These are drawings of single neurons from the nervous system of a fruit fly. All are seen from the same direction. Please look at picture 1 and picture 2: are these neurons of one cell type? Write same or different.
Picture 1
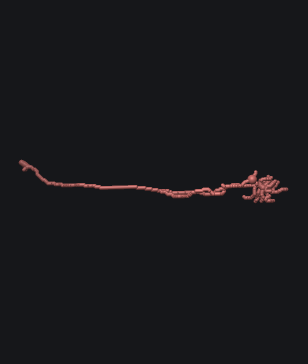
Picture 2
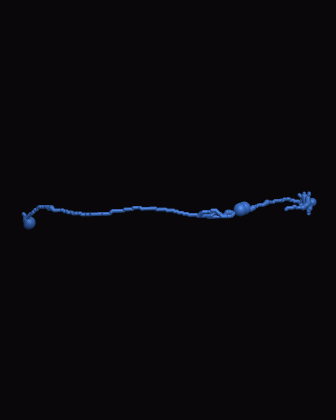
different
